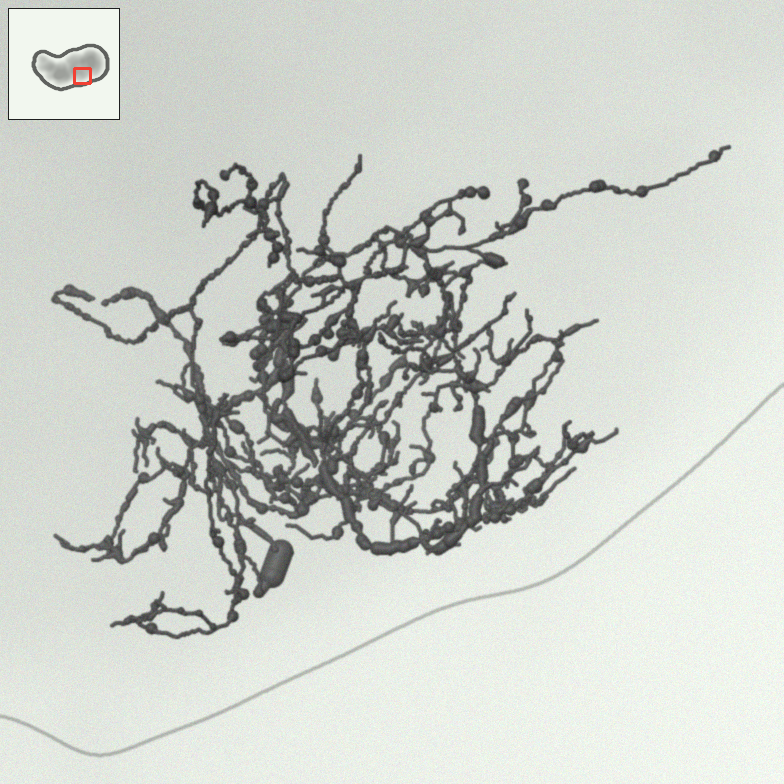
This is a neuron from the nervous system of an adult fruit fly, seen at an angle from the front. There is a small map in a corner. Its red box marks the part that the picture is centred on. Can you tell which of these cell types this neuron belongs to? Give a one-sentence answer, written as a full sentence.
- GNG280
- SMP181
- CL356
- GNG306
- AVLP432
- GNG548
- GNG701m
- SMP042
The neuron is typed under the name GNG280.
